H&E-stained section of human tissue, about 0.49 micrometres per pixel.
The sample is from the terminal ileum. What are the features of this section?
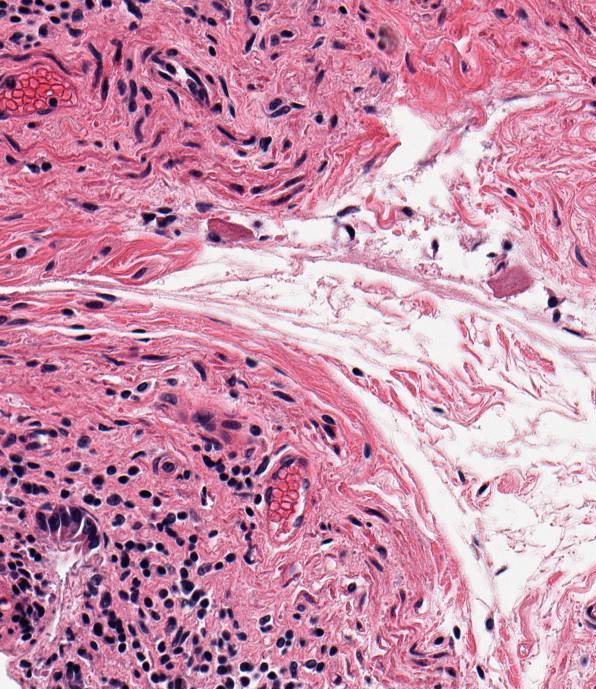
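A pale, loosely textured band crosses from the left edge to the right side, separating denser pink stroma above from denser stroma below. Upper left: wavy pink collagen bundles and scattered spindle-shaped nuclei, running in varied directions. Lower left corner crowded with many small, round, dark nuclei; much more cellular than the rest of the field. Two small vessels packed with red blood cells, one upper left, one lower middle.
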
